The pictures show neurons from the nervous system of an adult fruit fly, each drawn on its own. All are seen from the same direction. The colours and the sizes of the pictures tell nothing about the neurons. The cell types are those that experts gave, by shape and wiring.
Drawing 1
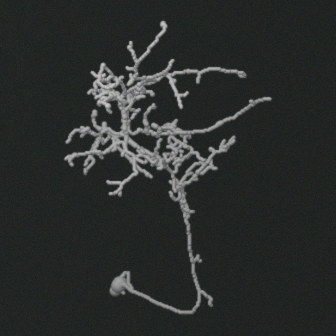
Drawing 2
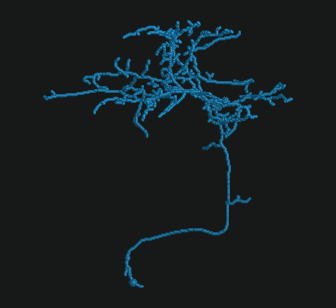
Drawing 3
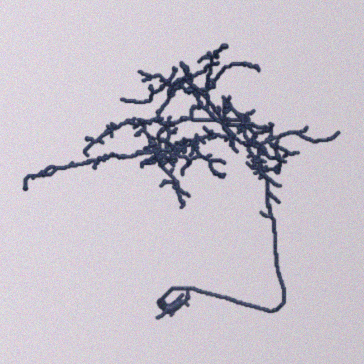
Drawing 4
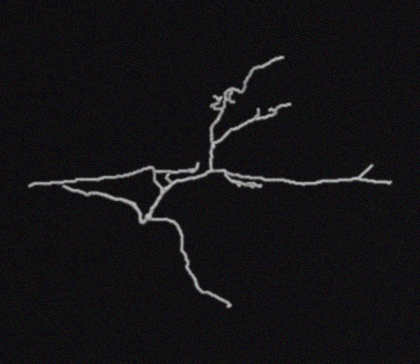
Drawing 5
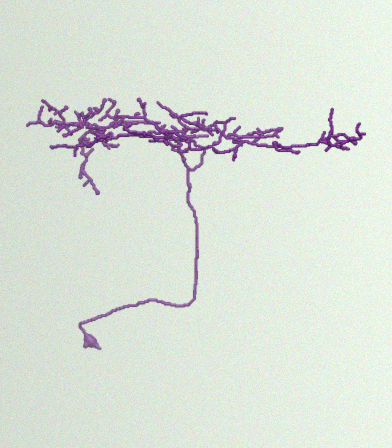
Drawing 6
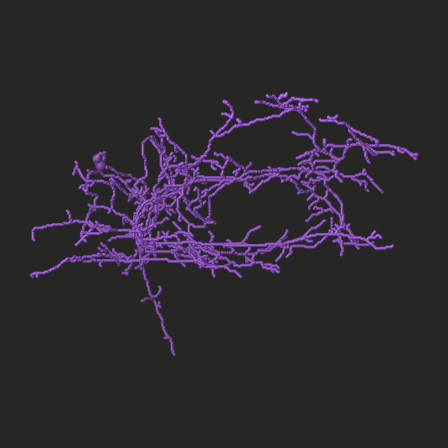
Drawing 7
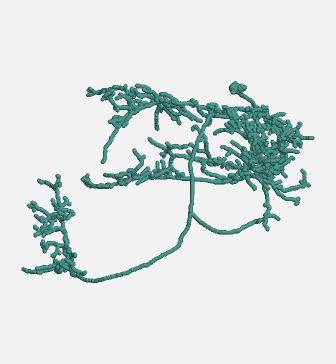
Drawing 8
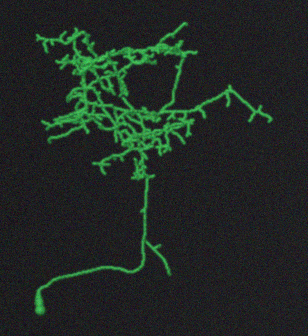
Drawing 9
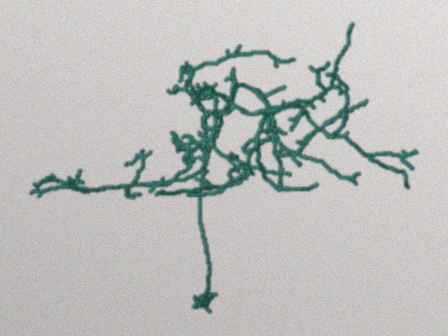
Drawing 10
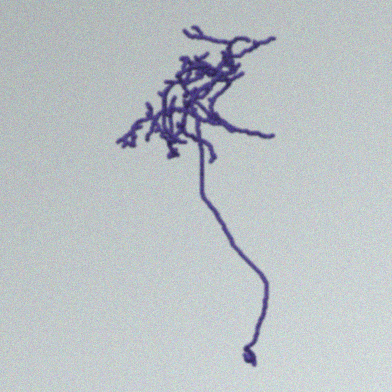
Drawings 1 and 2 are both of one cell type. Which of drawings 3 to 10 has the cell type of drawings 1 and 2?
8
